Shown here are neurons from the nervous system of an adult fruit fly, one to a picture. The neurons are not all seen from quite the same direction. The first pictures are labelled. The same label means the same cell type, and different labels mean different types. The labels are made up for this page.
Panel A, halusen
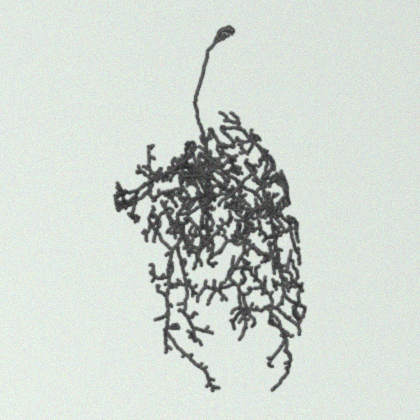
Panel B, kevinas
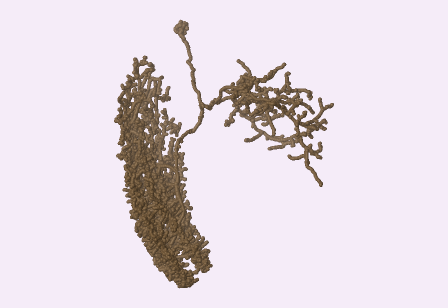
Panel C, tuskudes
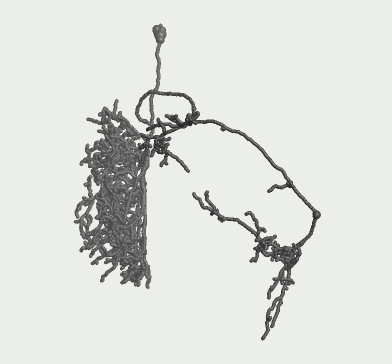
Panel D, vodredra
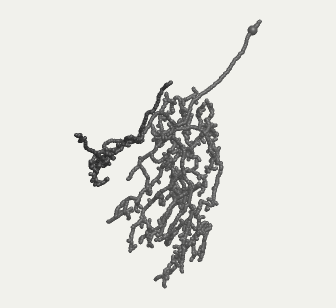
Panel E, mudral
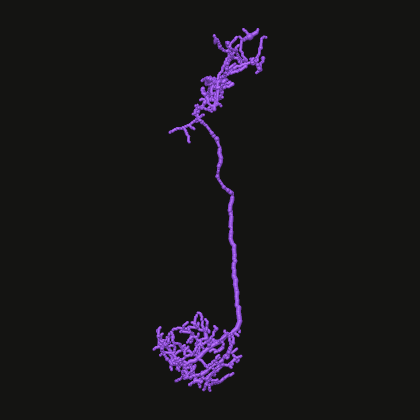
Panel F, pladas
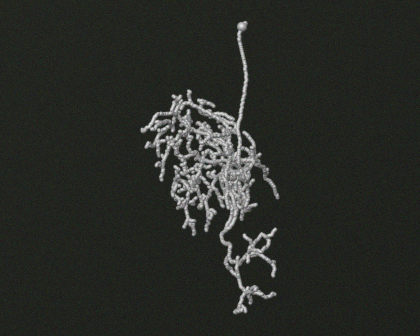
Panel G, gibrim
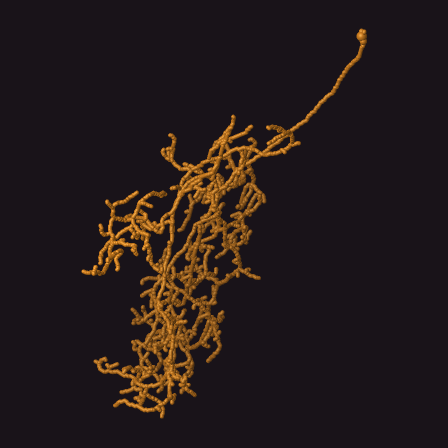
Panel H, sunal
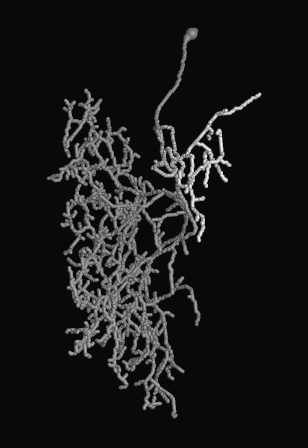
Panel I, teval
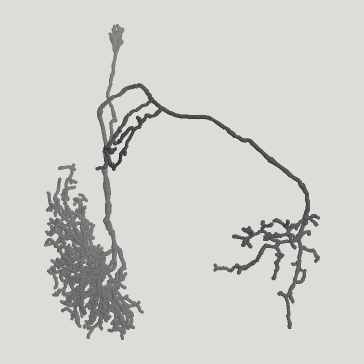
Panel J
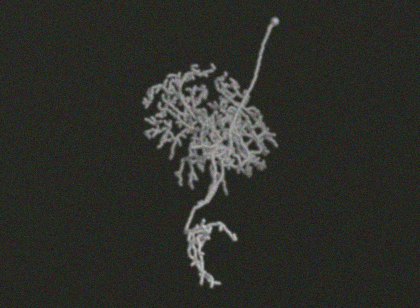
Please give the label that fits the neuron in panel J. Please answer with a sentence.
It belongs to pladas.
